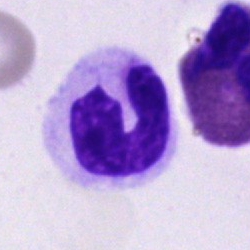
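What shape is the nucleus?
It looks bent into a horseshoe by a deep notch, and the notch opens toward the top.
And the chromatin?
Dark purple and coarsely clumped, as far as I can judge.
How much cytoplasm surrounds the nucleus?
A moderate rim, pale lilac in colour, inside a round, smooth outline.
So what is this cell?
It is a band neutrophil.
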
